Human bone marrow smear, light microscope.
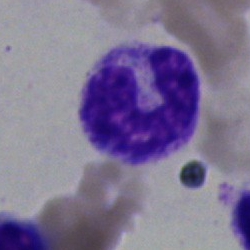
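Band neutrophil with a pale cleft cutting into the nucleus from the top. The nucleus fills almost the whole cell, leaving very little visible cytoplasm. Its chromatin is dark purple and clumped into patches, and small pinkish-purple spots are scattered over the cell.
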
